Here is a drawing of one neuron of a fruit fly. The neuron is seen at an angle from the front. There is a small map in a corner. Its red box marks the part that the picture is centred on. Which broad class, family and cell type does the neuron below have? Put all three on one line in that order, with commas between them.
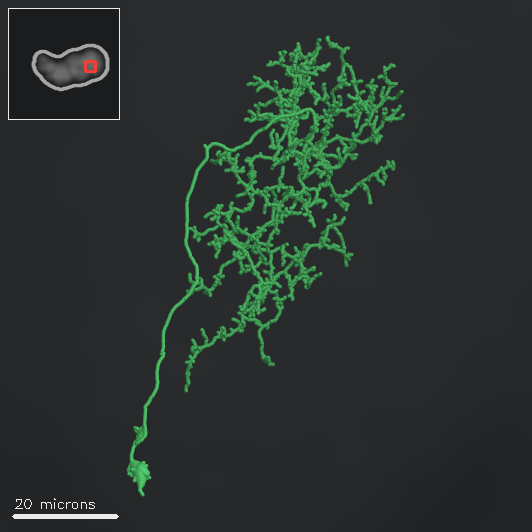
optic-lobe intrinsic neuron, Li, Li34b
